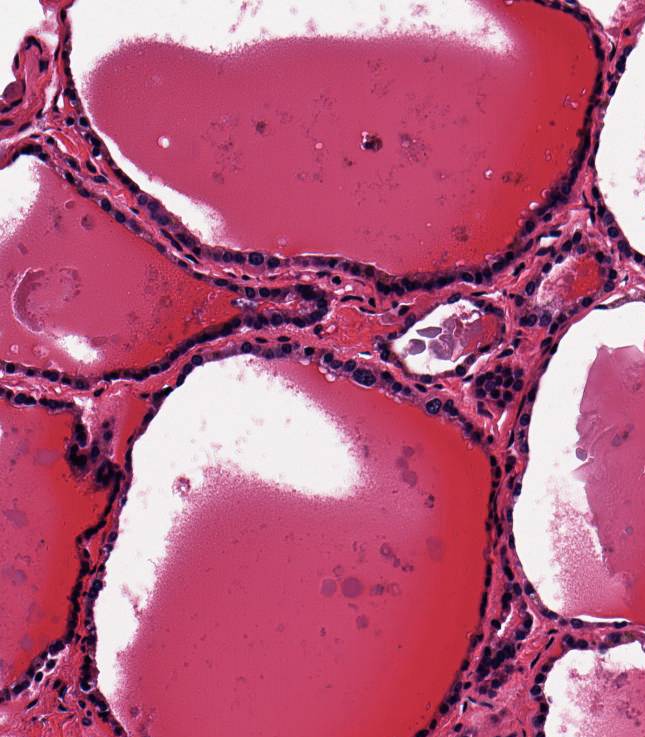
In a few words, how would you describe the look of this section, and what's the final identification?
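Look first at how a few large follicles fill the field, packed closely and separated only by thin partitions. Now follow the lining of any one follicle: it is a single layer of flattened epithelial cells. Their nuclei are small and dark, and they sit evenly spaced. Between the follicles you can pick out thin strands of pink connective tissue carrying small capillaries. This is thyroid.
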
